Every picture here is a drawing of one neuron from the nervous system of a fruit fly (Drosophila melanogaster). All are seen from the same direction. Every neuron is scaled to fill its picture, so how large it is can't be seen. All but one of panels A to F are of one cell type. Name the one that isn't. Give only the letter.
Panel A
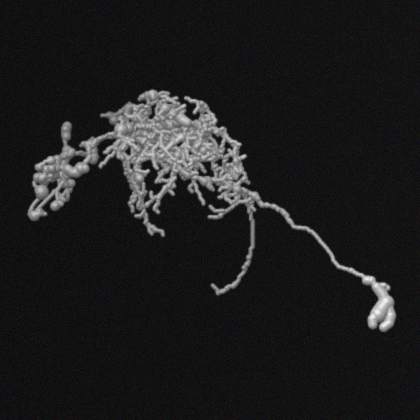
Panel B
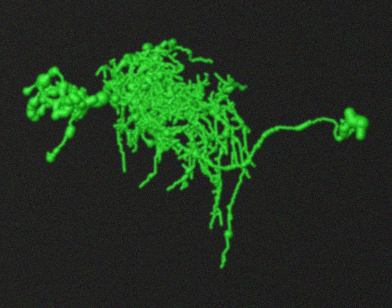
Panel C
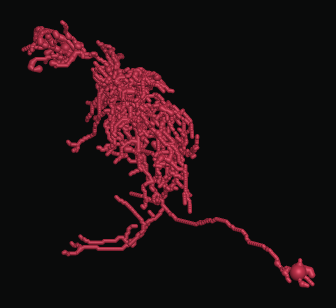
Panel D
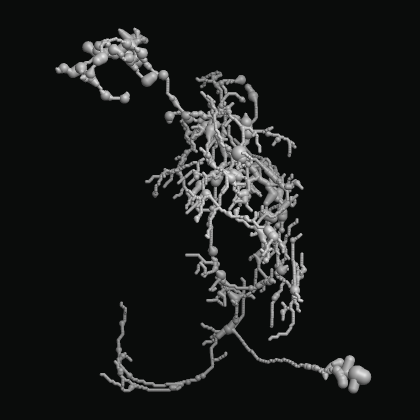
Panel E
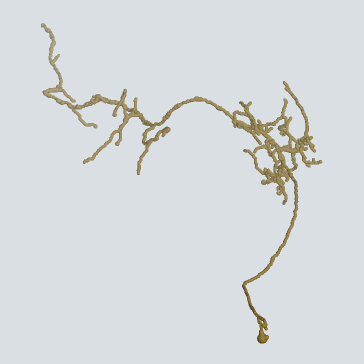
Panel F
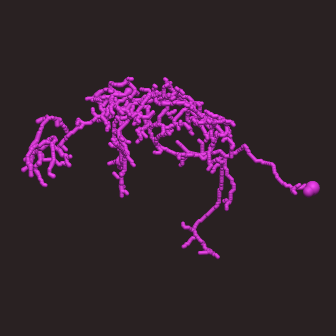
E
